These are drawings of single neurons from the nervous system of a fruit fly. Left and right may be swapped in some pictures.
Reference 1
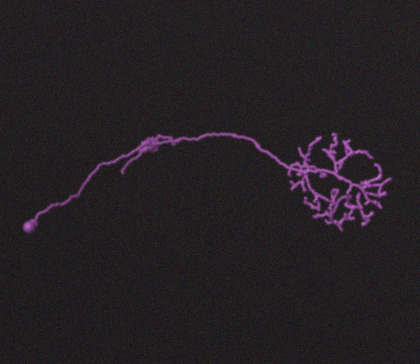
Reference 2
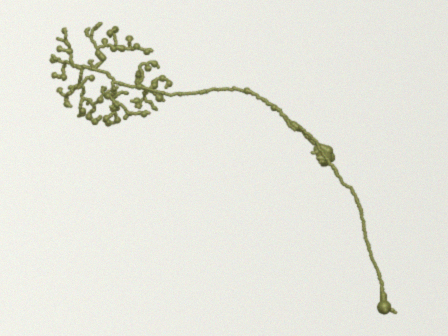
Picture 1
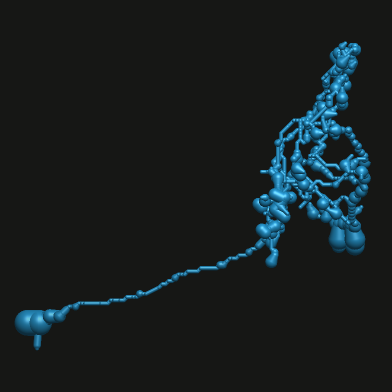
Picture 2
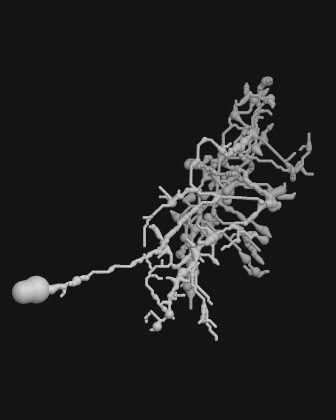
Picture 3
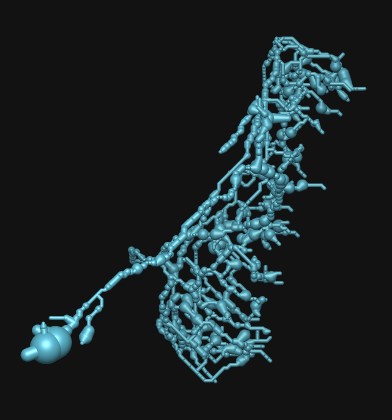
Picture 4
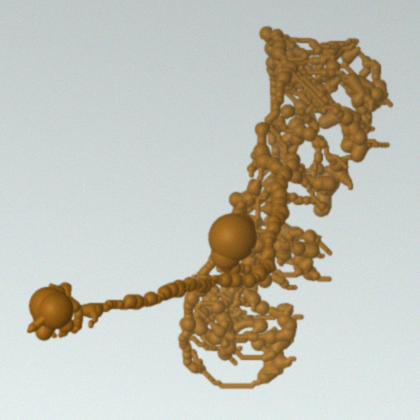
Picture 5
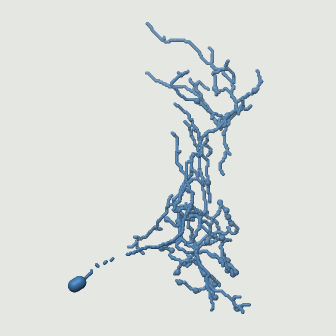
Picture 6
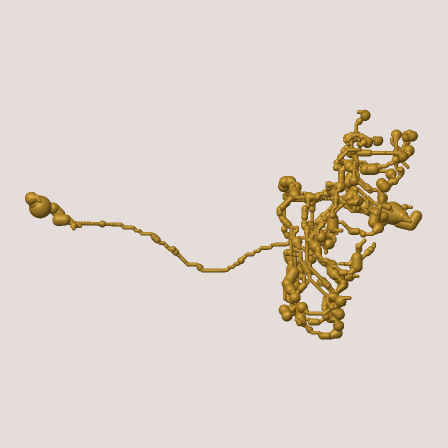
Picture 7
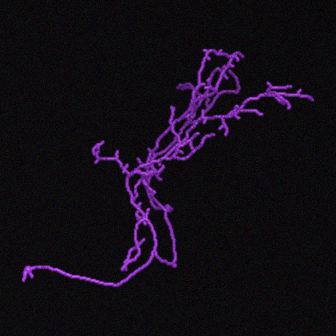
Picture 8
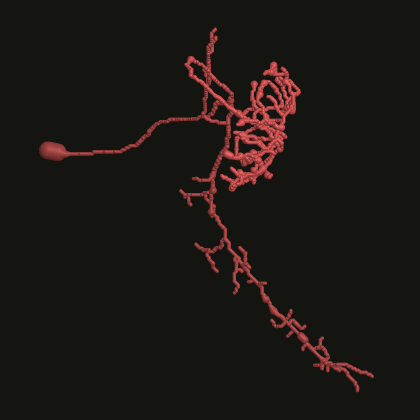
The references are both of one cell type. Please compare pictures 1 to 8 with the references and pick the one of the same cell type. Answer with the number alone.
1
